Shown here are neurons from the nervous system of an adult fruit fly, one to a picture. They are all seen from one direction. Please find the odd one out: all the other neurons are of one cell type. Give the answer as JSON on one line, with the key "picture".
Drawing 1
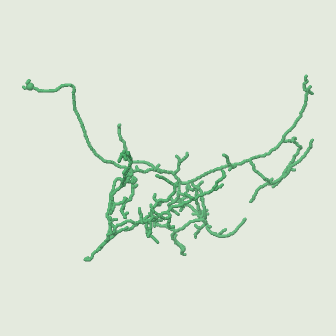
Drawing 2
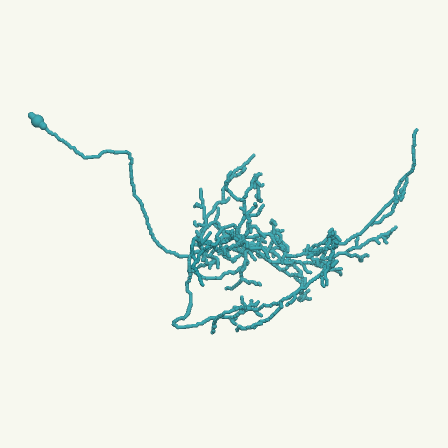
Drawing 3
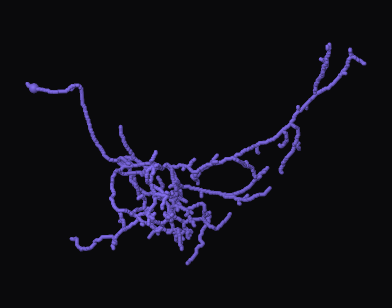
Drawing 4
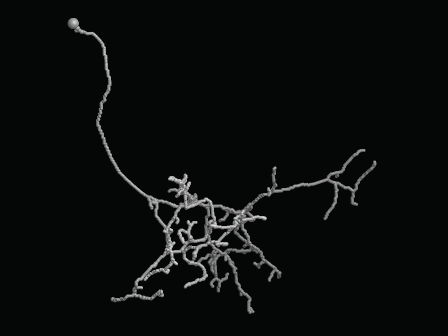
{"picture": 2}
